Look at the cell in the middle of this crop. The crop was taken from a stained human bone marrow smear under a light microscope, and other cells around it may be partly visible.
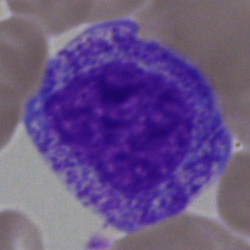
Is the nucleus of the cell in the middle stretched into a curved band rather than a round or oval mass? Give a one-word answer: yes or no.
No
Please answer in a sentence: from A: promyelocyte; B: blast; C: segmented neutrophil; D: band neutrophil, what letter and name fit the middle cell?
As the central cell is a promyelocyte, option A is correct.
